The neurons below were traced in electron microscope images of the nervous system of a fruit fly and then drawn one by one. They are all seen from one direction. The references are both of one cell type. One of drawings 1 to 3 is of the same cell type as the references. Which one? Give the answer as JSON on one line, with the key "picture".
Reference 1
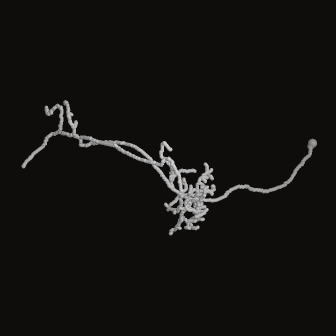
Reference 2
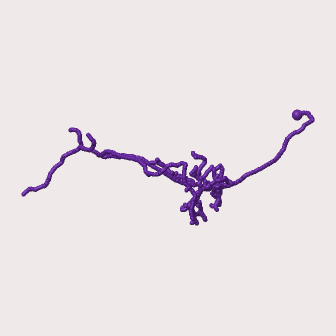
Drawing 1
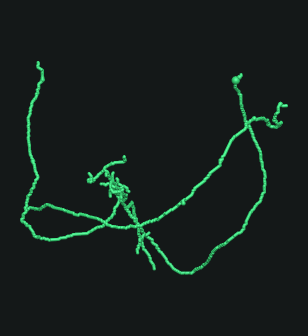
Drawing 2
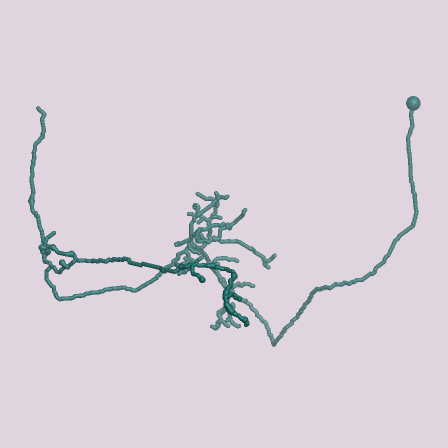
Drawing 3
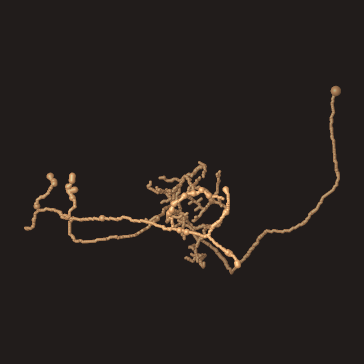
{"picture": 3}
